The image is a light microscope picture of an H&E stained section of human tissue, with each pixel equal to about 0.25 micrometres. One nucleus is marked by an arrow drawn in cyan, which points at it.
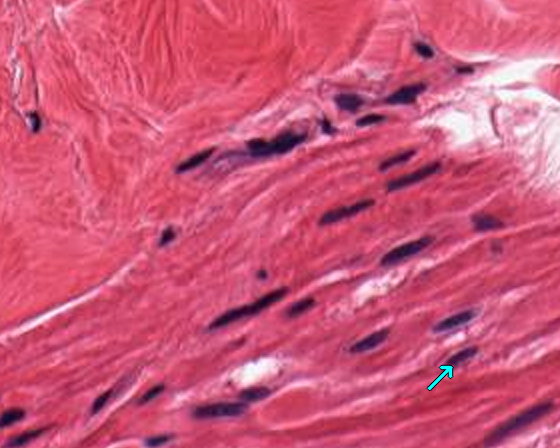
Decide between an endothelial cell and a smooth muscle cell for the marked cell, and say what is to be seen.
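The marked cell is a smooth muscle cell. The nucleus is elongated and oval with rounded ends, and its long axis runs obliquely in the same direction as the surrounding fibres. The cytoplasm around the nucleus is pink and streaked lengthwise, with no clear outline separating it from the neighbouring cells. The cell lies within a bundle of parallel pink fibres, with another elongated nucleus lying close above it and oriented the same way.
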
